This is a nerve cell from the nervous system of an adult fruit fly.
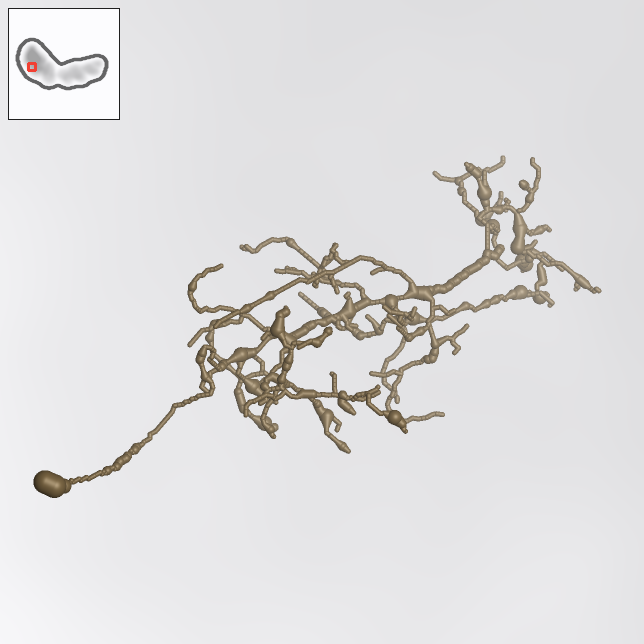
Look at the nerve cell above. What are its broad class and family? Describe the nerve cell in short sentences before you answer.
The cell body can be seen at the lower left of the picture. The picture shows dozens of branch ends. It is an optic-lobe intrinsic neuron. Its family is Mi.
